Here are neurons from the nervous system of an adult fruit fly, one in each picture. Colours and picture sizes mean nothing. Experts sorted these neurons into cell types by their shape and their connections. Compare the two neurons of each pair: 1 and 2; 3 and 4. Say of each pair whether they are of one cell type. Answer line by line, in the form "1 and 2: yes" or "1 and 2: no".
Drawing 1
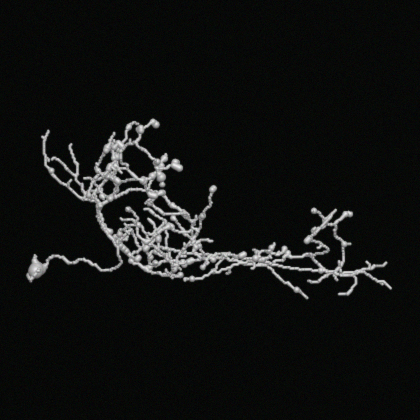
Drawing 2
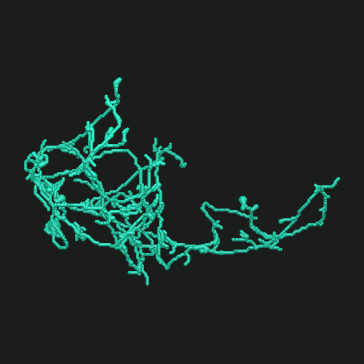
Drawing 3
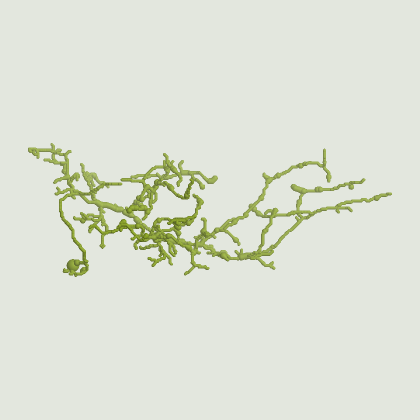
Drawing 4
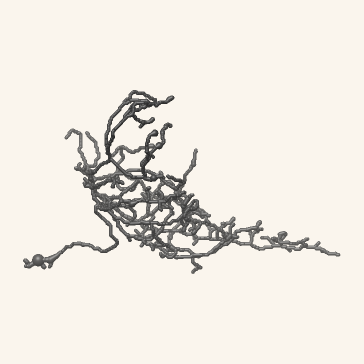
1 and 2: yes
3 and 4: no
